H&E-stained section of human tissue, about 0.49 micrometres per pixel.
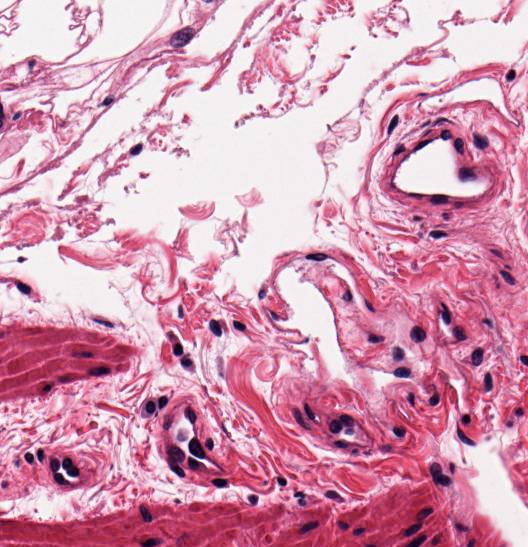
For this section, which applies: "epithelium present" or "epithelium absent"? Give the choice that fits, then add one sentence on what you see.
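Epithelium absent. No epithelium is present anywhere in the field.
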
